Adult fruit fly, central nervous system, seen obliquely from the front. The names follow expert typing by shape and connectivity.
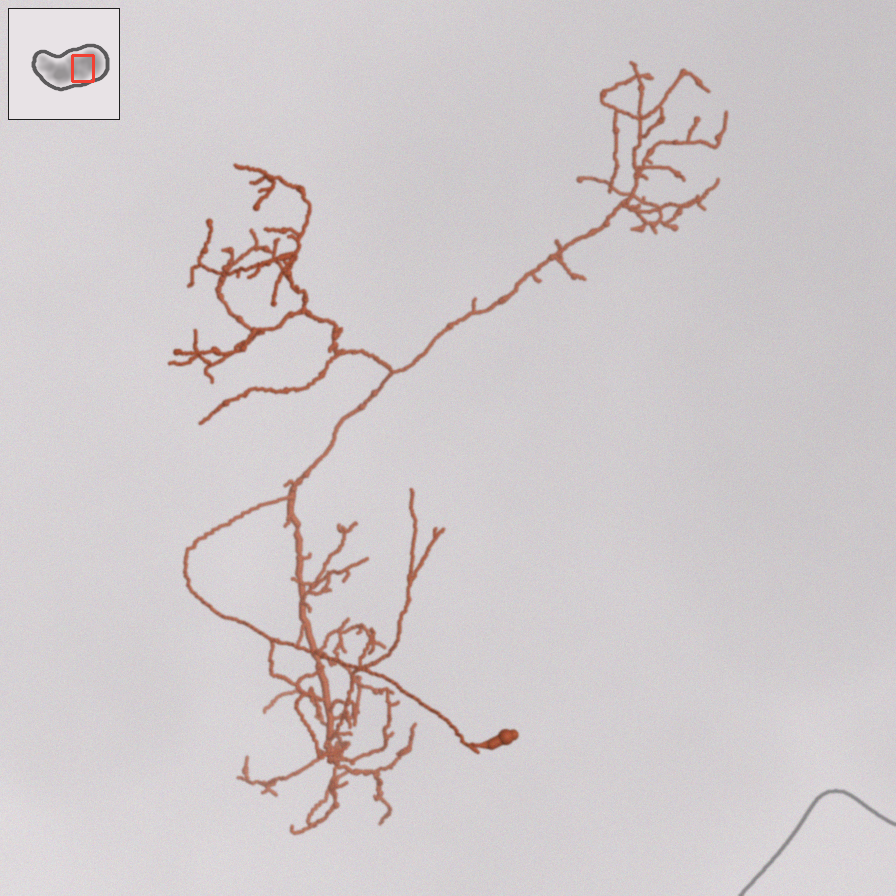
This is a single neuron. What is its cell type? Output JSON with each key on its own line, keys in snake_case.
{
 "cell_type": "CL122_a"
}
